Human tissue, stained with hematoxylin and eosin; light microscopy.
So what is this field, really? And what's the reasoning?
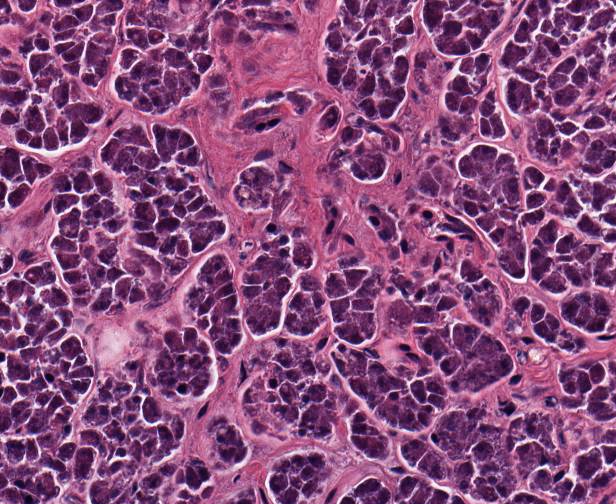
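Mainly exocrine pancreas: its nests consist of cells with deeply purple, granular cytoplasm.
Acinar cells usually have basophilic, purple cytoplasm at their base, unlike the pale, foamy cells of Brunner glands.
Within the nests, the small dark nuclei are hard to tell apart from that dark cytoplasm. Narrow white clefts separate many nests from the stroma.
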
